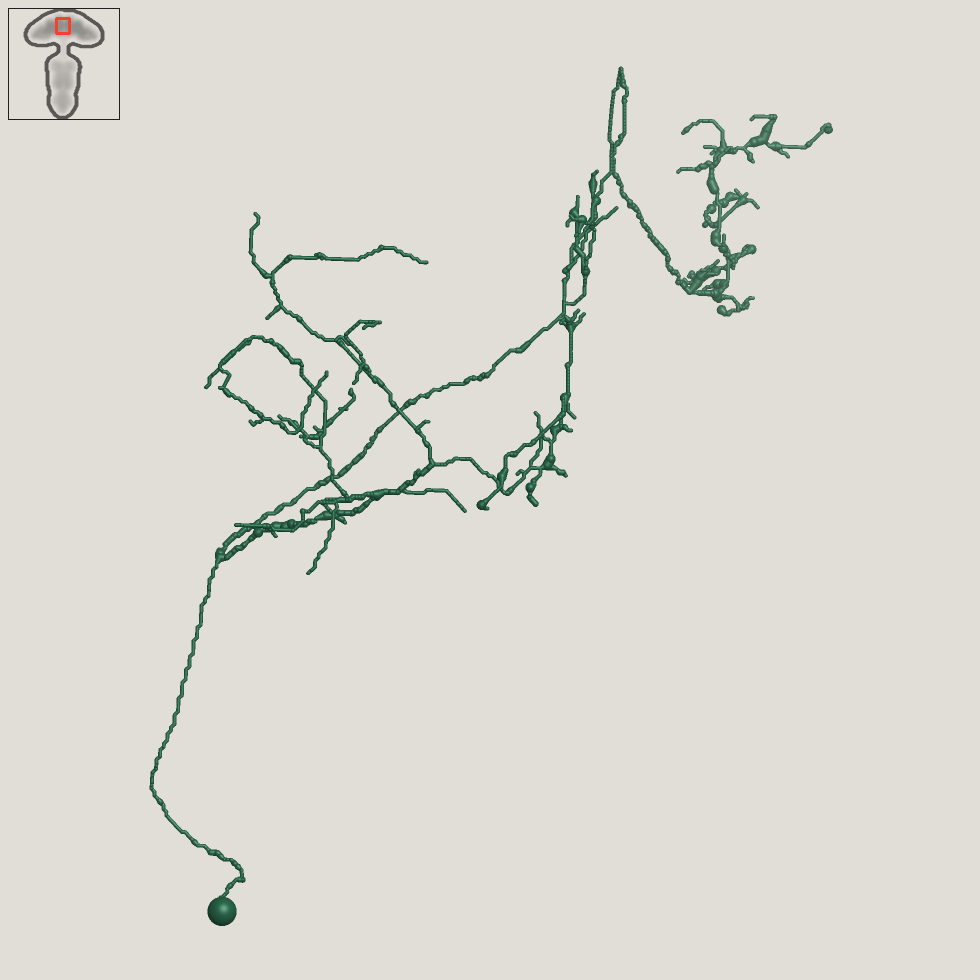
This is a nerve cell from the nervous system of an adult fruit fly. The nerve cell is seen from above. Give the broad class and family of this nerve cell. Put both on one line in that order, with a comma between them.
central-brain intrinsic neuron, hemilineage SMPpv1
